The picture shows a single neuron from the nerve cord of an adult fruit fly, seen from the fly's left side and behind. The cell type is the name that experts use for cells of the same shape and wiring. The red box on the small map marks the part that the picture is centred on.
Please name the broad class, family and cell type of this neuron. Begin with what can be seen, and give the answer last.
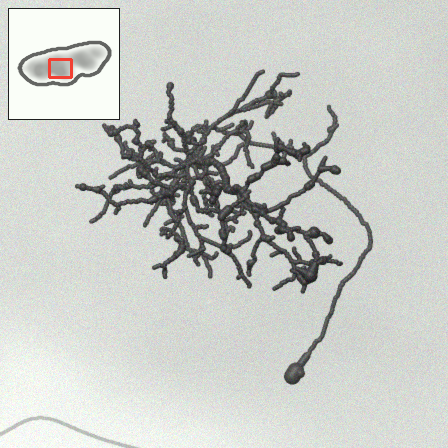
Dozens of branch ends can be seen. In this view it is about as wide as it is tall. It is a nerve-cord intrinsic neuron. The family is hemilineage 12B. Its cell type is IN12B023.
